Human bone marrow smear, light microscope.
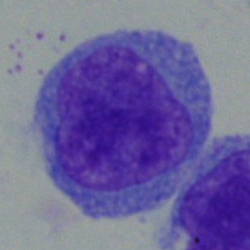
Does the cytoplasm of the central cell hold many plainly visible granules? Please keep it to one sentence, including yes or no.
No, not a single granule can be seen in its cytoplasm.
